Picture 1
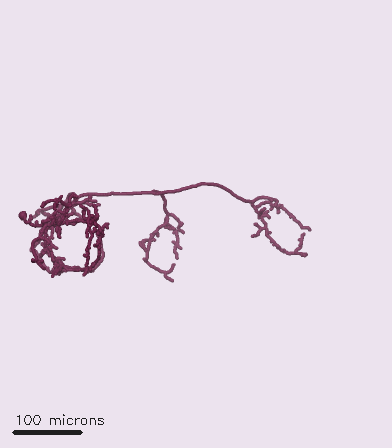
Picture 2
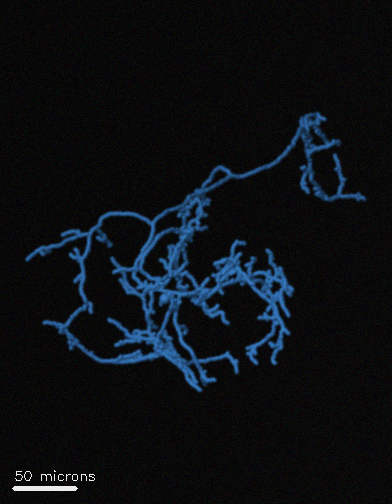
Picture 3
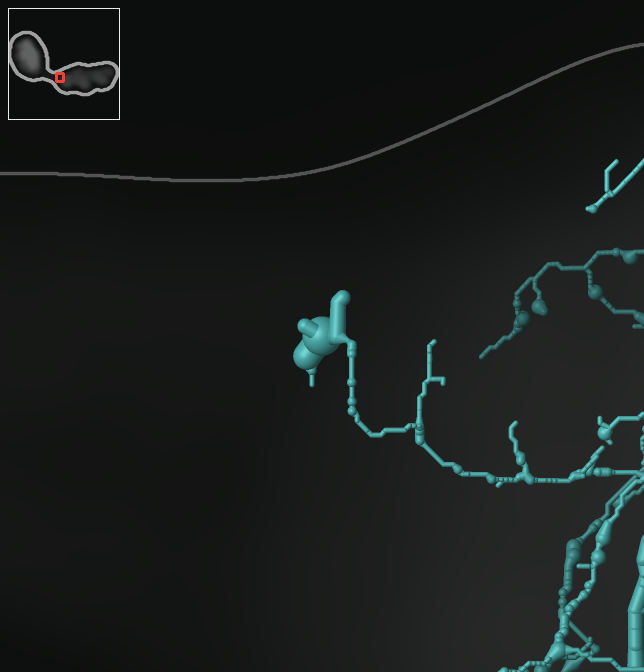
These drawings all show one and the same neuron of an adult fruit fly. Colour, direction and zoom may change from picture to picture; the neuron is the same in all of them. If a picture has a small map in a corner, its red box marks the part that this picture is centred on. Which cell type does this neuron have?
IN18B018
